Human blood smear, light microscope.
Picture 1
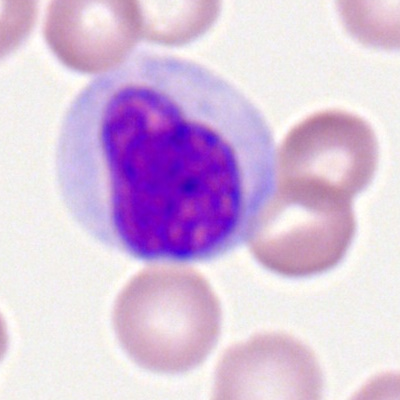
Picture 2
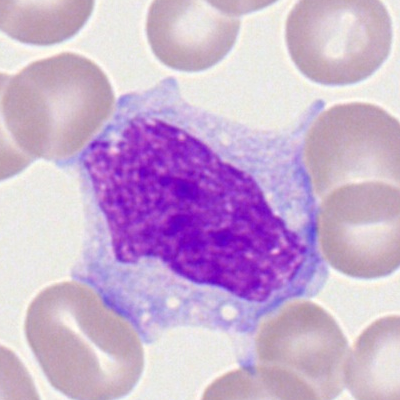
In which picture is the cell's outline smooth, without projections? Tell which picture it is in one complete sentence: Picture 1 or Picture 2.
In picture 1, the cell has a smooth edge rather than a rough one.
